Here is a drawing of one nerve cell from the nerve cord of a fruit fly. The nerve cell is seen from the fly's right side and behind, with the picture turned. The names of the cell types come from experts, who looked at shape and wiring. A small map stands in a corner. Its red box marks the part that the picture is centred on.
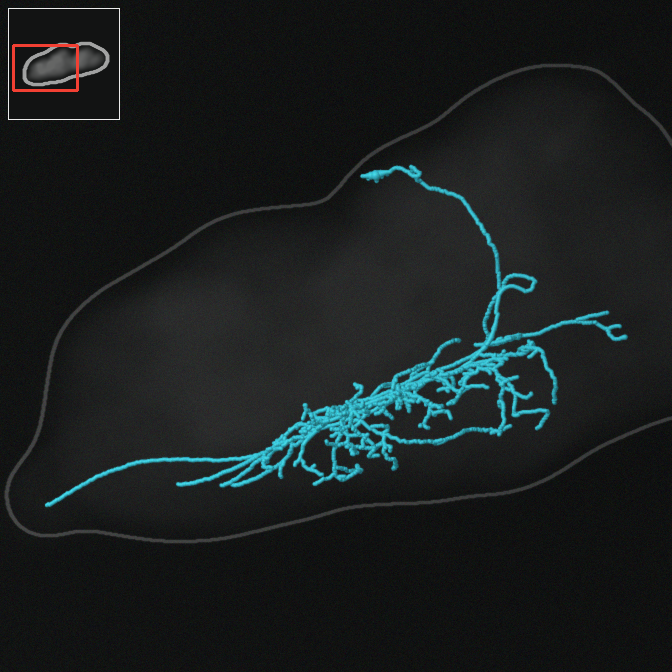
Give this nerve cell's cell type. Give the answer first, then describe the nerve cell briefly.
It is of cell type AN06B090. Its broad class is ascending neuron. Dozens of branch ends can be seen. In this view it is wider than it is tall.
